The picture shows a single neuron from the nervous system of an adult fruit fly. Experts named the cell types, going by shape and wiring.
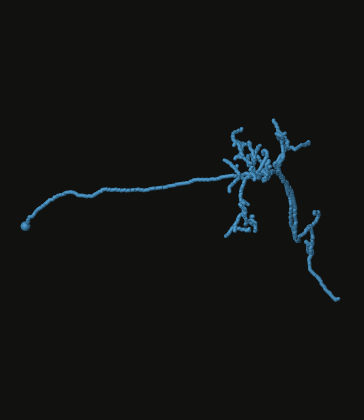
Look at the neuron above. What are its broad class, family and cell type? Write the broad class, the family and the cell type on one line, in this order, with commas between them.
central-brain intrinsic neuron, class CX, FS1A_b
